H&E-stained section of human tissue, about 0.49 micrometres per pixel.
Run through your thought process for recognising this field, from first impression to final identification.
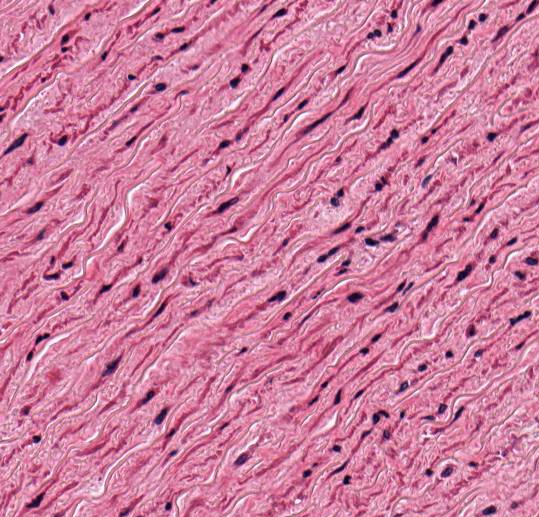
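The tunica media of an artery occupies the field. Closely packed pink fibres run diagonally from lower left to upper right throughout, following a wavy rather than straight course, and elongated nuclei lie with their long axes parallel to them.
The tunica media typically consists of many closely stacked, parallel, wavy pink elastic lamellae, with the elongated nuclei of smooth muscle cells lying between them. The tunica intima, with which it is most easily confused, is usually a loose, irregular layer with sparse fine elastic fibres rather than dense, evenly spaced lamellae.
Narrow white clefts separate the fibres and run parallel to them.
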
